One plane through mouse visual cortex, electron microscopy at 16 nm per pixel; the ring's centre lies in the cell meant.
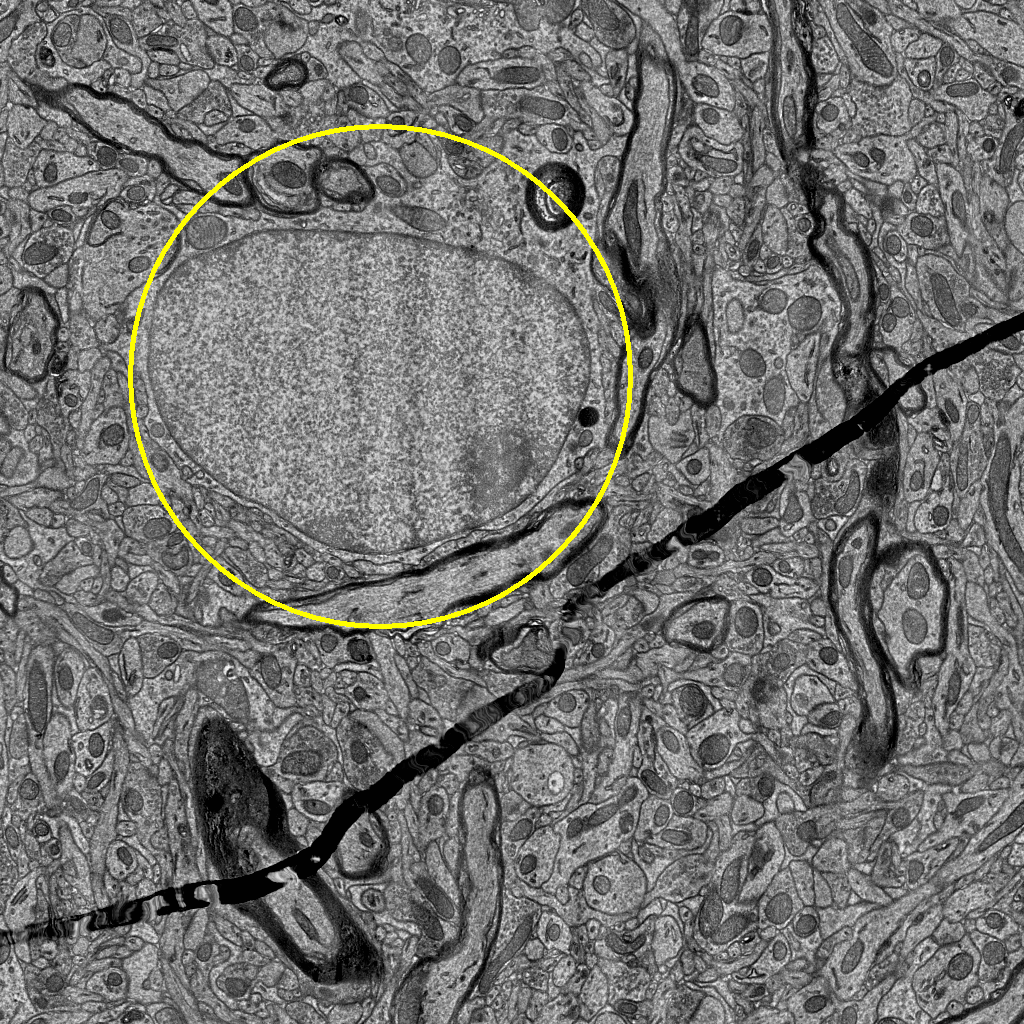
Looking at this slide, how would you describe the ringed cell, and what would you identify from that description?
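Broad oval nucleus, longer side to side than top to bottom. Envelope smooth, no deep infoldings. Chromatin finely granular, evenly spread; no thick dark band lining envelope. Diffuse, slightly darker patch, lower right of nucleus. Astrocyte.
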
